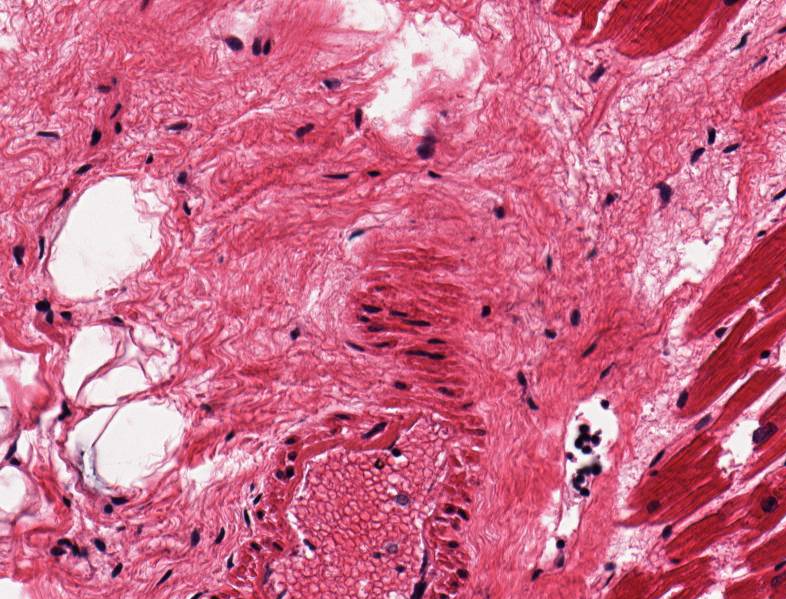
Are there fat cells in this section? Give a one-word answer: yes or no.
Yes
